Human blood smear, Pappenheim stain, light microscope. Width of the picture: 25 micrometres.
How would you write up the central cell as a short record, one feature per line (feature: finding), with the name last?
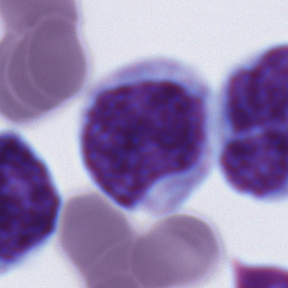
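Outline: round and smooth, without projections
Nucleus: roundish, with a shallow indentation on the lower right side
Nuclear size: about 11 micrometres across
Cytoplasm: a narrow, pale greyish-blue rim around the nucleus
Granules: none visible in the cytoplasm
Name: monocyte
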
